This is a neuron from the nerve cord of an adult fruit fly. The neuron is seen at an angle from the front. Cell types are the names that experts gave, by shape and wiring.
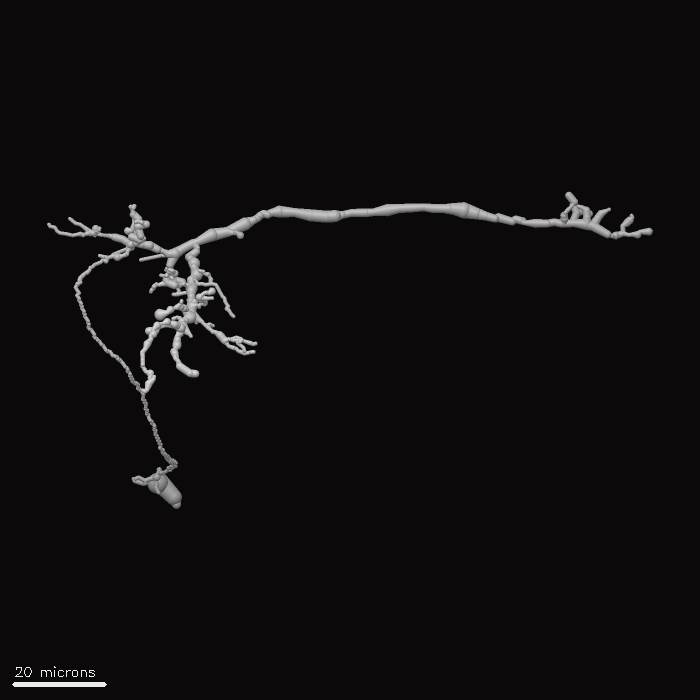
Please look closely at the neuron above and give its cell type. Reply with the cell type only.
IN06A022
